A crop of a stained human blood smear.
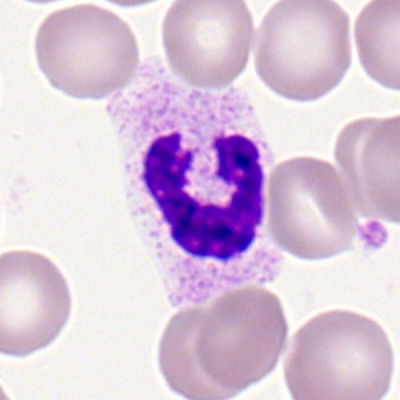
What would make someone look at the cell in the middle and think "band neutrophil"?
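That's a band neutrophil, and the nucleus is what goes with it: a single curved band bent into a horseshoe, with the open side facing the top of the picture.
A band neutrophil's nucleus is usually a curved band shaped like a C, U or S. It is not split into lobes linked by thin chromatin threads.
This one stays a single band. Otherwise, the chromatin is dark purple and coarsely clumped, and fine pink-purple granules are scattered throughout the cytoplasm.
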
